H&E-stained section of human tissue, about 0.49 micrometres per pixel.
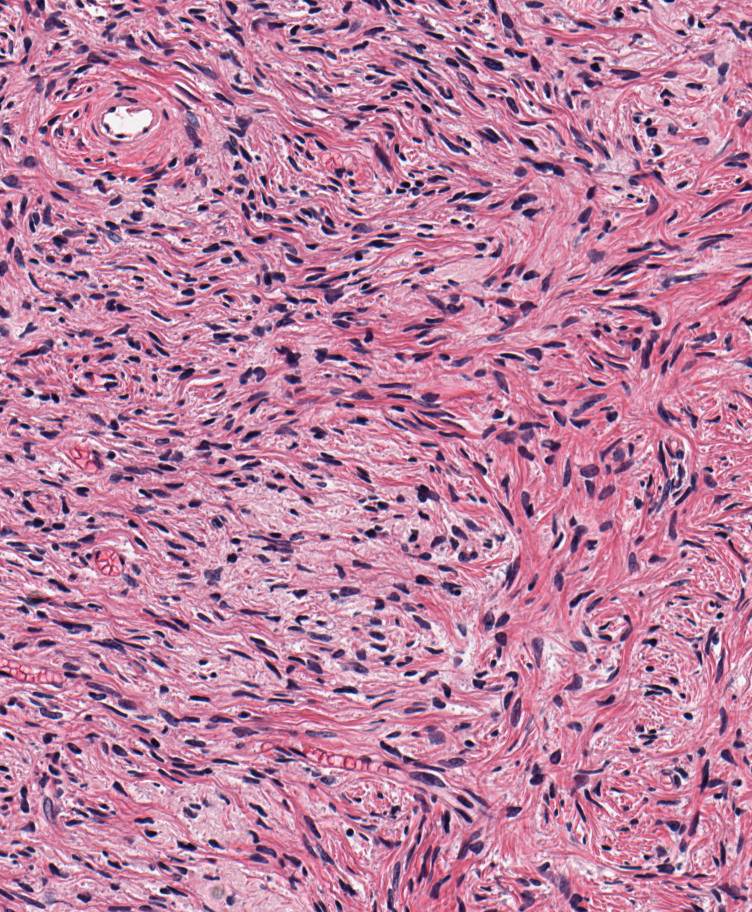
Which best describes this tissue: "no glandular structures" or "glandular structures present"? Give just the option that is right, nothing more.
No glandular structures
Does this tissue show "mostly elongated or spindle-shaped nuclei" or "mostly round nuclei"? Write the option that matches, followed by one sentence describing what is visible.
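Mostly elongated or spindle-shaped nuclei. The spindle cells have elongated, tapered, darkly stained nuclei.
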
